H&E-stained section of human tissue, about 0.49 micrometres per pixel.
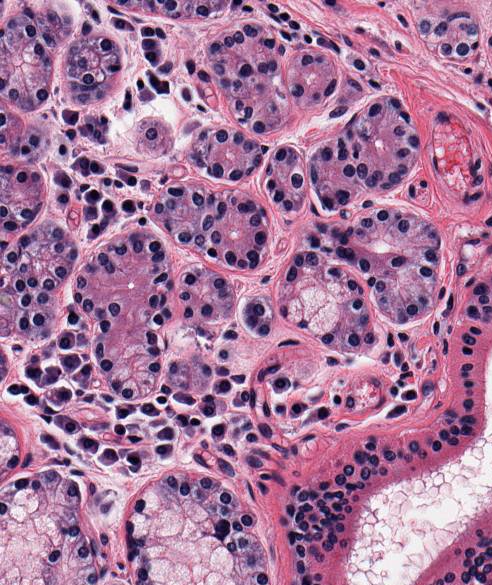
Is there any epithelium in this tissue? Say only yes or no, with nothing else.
Yes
